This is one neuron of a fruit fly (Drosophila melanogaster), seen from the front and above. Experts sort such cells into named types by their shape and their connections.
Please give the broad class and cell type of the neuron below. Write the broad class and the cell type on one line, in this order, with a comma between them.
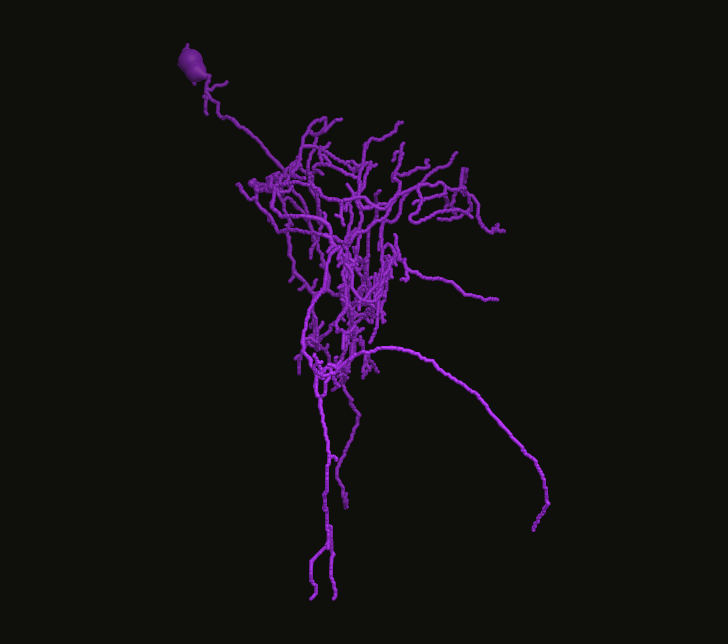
nerve-cord intrinsic neuron, INXXX295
